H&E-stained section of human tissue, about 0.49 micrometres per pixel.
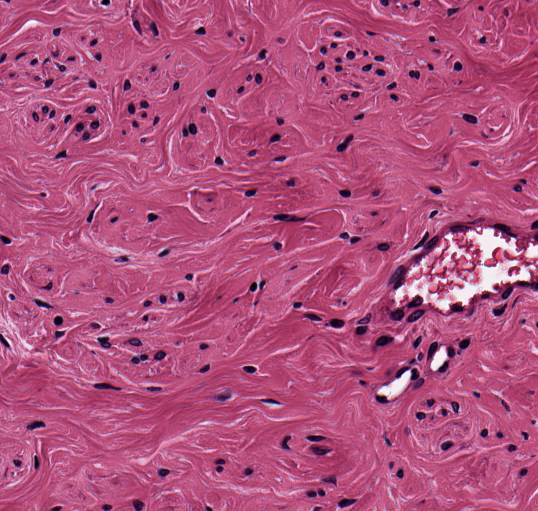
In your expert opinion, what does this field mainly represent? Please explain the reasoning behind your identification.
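The field mainly shows dense connective tissue. Check one: wavy bundles of densely pink collagen fill most of it, interlacing and curving into whorls. Check two: the nuclei are small, dark and spindle-shaped to oval. Check three: no epithelium appears anywhere.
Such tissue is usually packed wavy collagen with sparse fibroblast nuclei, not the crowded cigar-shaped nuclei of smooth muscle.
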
